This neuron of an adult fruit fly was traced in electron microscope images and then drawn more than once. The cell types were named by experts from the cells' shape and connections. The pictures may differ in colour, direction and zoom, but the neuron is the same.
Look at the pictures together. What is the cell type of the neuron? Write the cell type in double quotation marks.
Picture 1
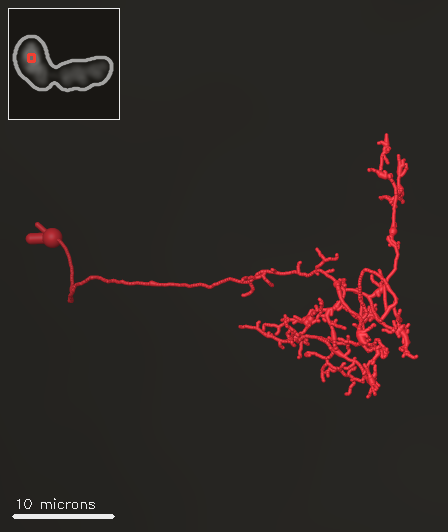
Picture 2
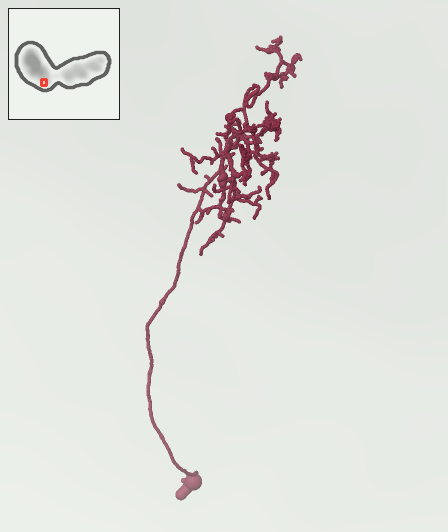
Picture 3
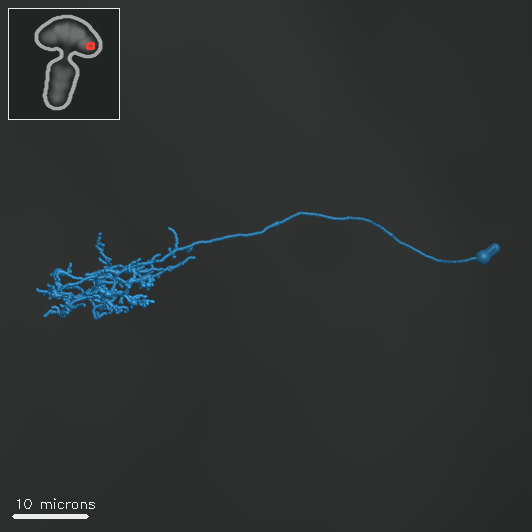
"Dm2"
